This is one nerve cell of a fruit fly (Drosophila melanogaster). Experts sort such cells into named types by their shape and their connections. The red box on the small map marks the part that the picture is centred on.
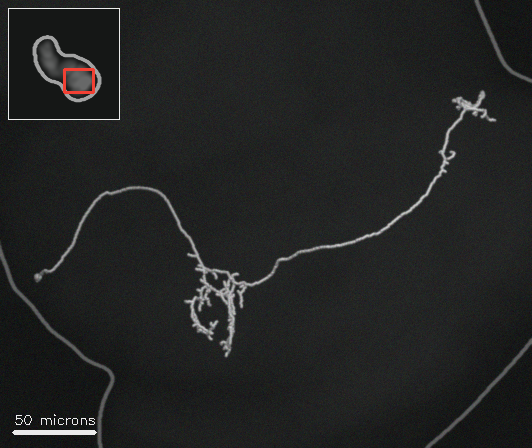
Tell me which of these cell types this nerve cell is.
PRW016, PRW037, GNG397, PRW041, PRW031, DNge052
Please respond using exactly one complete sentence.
This nerve cell is typed as PRW037.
